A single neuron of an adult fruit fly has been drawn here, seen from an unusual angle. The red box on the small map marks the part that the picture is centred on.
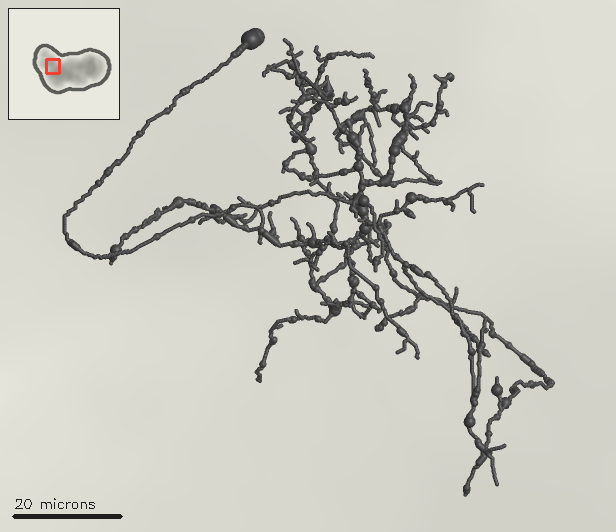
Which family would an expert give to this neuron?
hemilineage 11B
